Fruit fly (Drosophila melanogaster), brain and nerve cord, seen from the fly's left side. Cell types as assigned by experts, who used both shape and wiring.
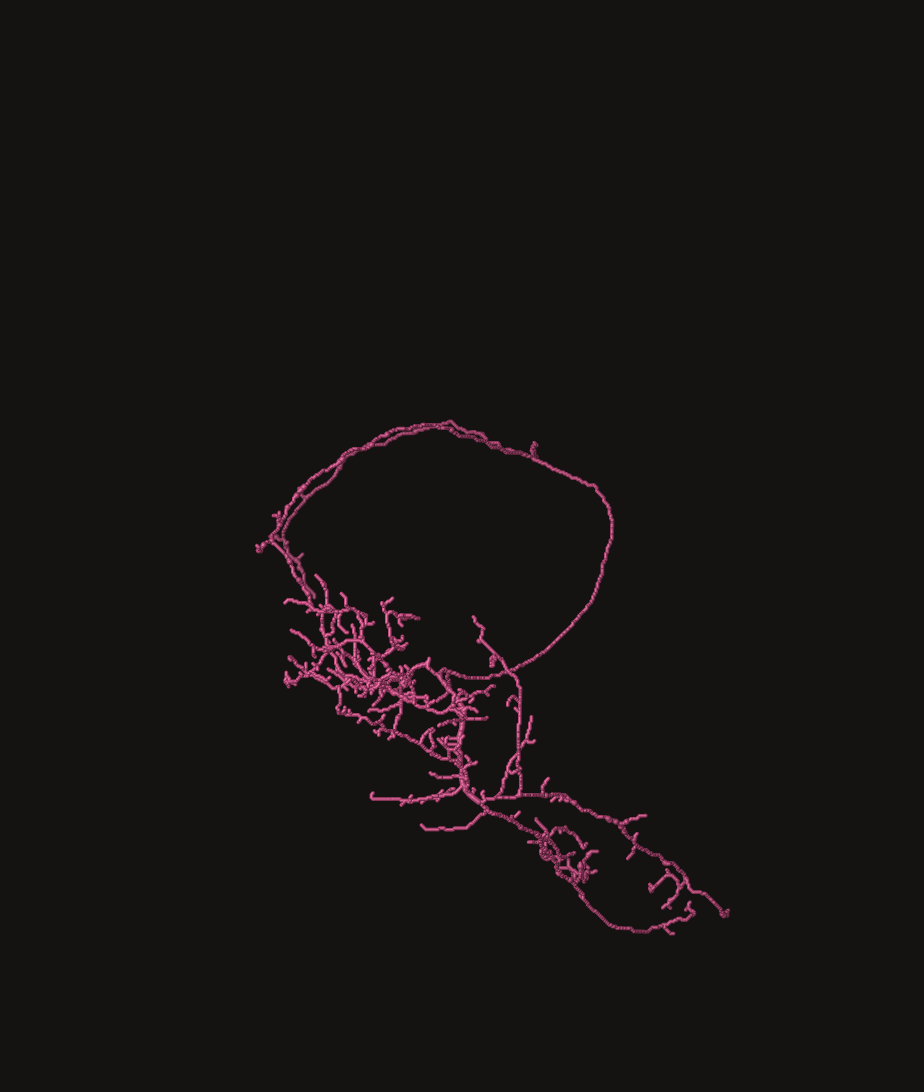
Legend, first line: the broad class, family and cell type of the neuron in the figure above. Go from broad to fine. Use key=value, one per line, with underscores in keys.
broad_class=central-brain intrinsic neuron
family=hemilineage LALv1_ventral
cell_type=CB3404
